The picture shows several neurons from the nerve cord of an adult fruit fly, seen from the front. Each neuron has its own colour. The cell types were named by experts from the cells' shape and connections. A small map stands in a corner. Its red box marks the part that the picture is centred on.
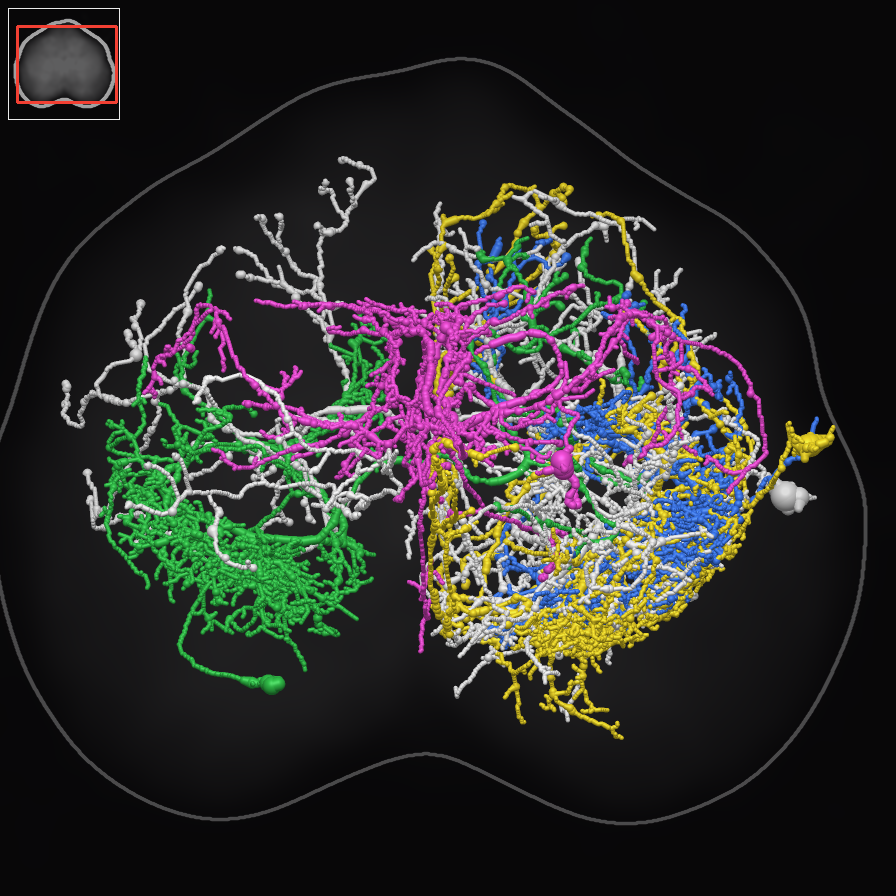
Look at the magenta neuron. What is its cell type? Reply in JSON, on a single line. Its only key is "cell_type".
{"cell_type": "ANXXX130"}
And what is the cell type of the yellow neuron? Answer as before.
{"cell_type": "AN17A004"}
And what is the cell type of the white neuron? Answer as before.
{"cell_type": "AN08B005"}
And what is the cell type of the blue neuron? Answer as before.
{"cell_type": "IN17A023"}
